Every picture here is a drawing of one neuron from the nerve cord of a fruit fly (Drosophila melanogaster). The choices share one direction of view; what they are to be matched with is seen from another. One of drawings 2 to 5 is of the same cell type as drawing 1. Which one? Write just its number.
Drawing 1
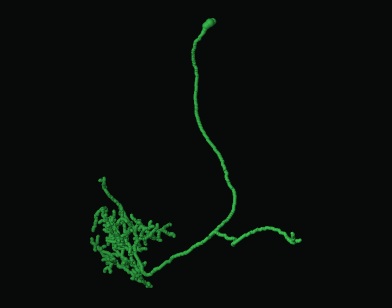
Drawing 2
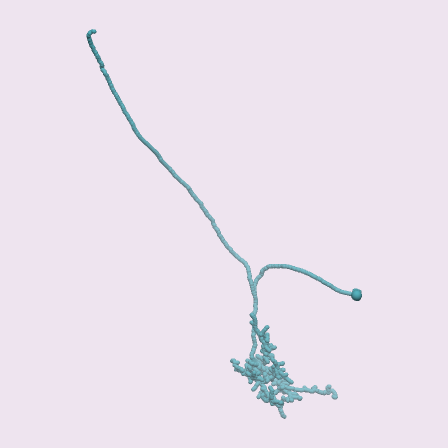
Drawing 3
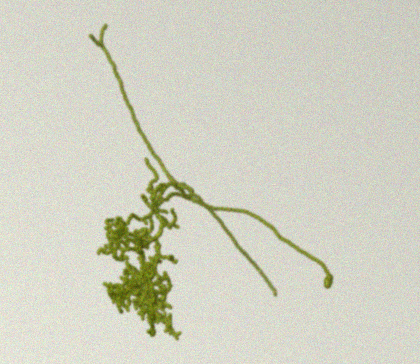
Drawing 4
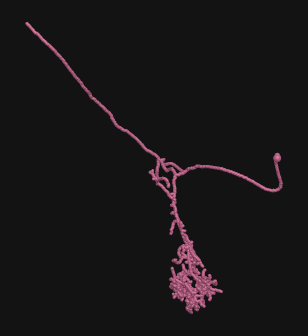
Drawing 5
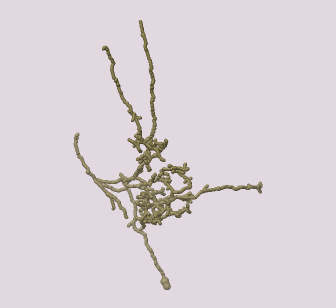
2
